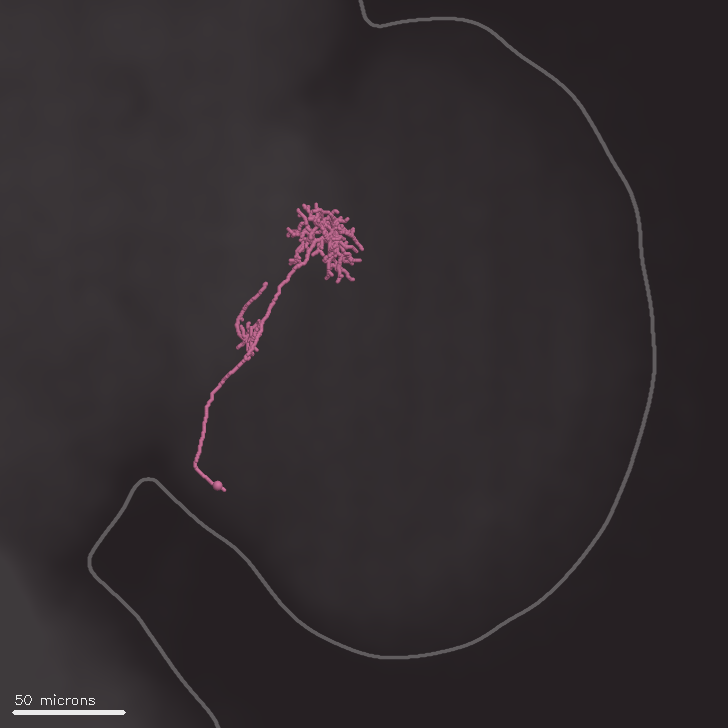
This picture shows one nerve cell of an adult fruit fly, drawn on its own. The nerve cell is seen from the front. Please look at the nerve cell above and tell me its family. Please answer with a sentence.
The family is Li.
